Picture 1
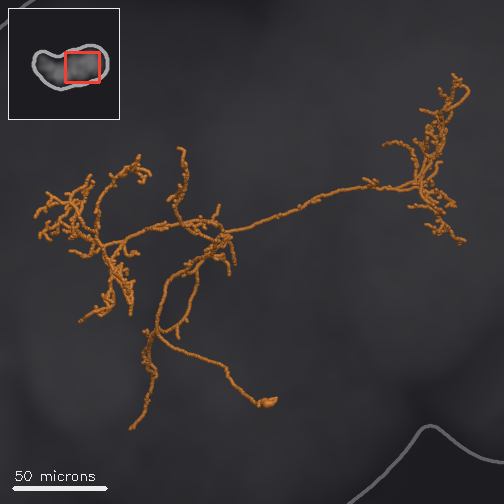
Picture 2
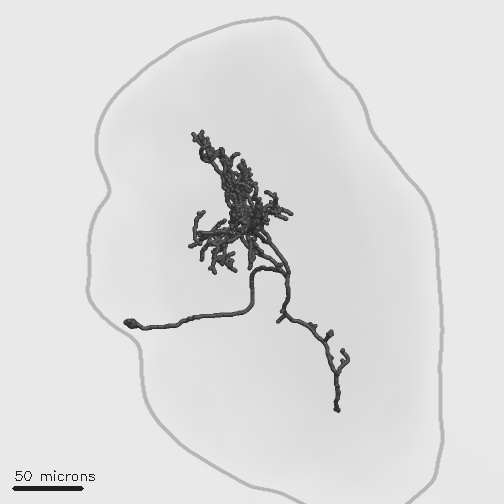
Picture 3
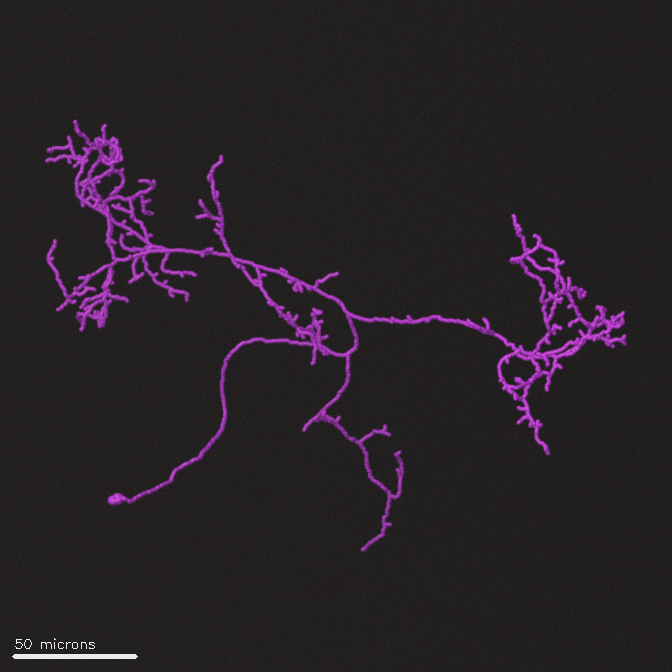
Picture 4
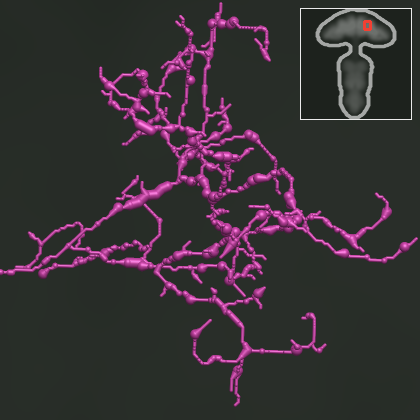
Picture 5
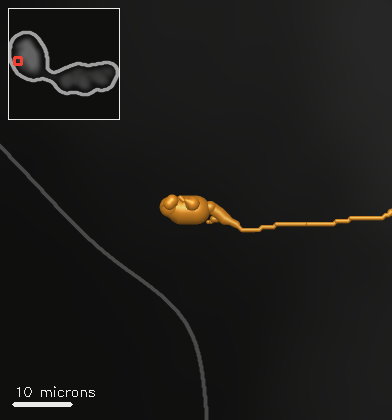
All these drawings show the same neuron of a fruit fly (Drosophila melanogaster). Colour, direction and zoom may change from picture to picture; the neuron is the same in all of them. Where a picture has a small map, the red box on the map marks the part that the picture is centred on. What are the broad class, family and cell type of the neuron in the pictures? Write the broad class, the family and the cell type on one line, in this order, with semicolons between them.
central-brain intrinsic neuron; hemilineage PSa1; VES022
